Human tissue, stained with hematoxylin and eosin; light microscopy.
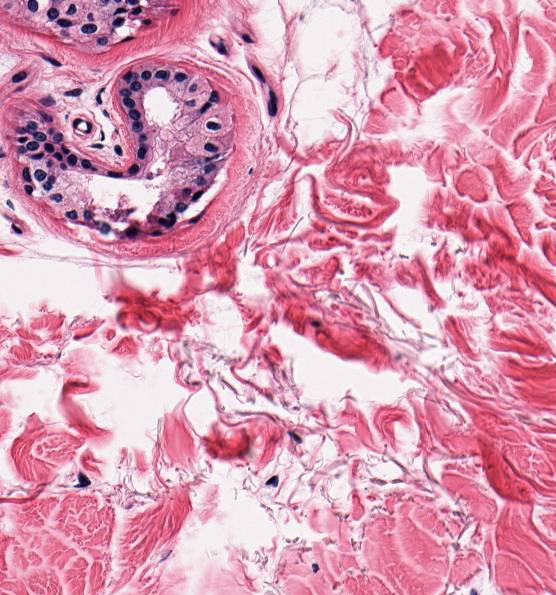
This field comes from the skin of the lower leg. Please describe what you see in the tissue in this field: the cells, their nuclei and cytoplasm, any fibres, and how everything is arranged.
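Most of the field consists of deep pink fibre bundles, cut in varying planes and containing few nuclei. The tubule has an epithelium more than one cell thick, with crowded dark oval nuclei. A concentric band of pink fibrous tissue encircles the tubule. Just above it, a second epithelium-lined structure is cut off by the top edge.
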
